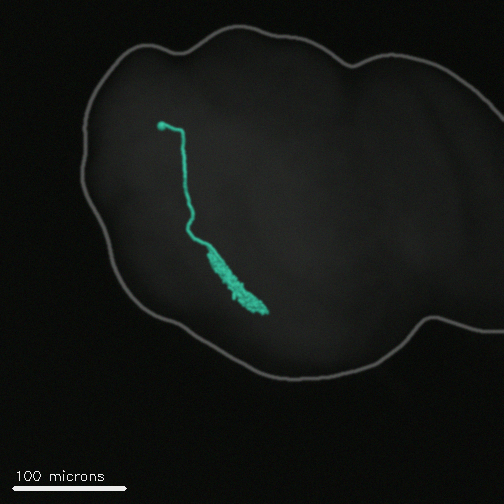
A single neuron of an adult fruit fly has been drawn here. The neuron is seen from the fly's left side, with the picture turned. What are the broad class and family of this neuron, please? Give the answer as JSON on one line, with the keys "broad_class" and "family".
{"broad_class": "optic-lobe intrinsic neuron", "family": "Pm"}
